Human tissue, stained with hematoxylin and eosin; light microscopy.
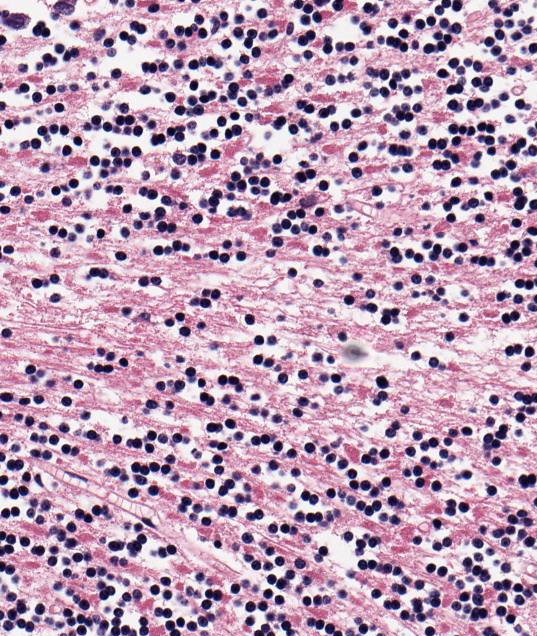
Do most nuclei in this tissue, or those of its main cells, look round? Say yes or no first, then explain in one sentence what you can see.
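Yes. The nuclei are round, uniform in size and deeply stained blue-black.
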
